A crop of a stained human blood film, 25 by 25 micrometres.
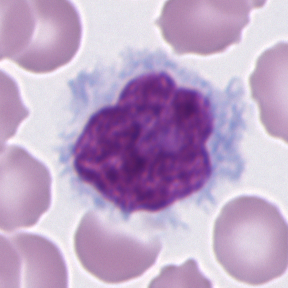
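Hairy cell in the middle of the field, its outer border ragged and fuzzy rather than smooth. Fine hair-like projections extend from the pale blue cytoplasm around the whole circumference. The nucleus has an irregular, folded outline with several shallow indentations.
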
